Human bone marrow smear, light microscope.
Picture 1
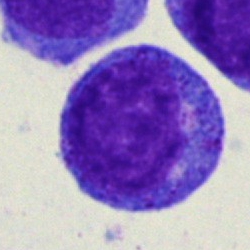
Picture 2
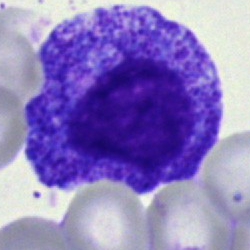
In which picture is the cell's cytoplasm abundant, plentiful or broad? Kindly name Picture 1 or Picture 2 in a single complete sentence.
Picture 2 shows a cell with plenty of cytoplasm around its nucleus.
